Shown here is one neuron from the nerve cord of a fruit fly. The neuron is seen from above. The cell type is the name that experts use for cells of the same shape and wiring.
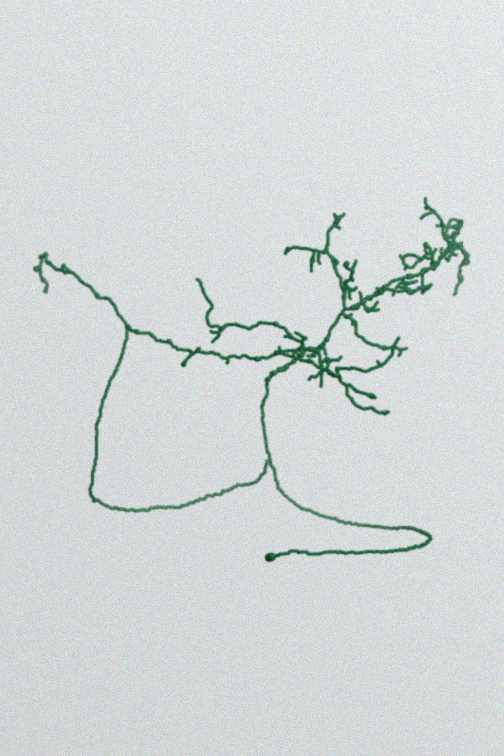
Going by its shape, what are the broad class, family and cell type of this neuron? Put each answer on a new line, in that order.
nerve-cord intrinsic neuron
hemilineage 19B
IN19B086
